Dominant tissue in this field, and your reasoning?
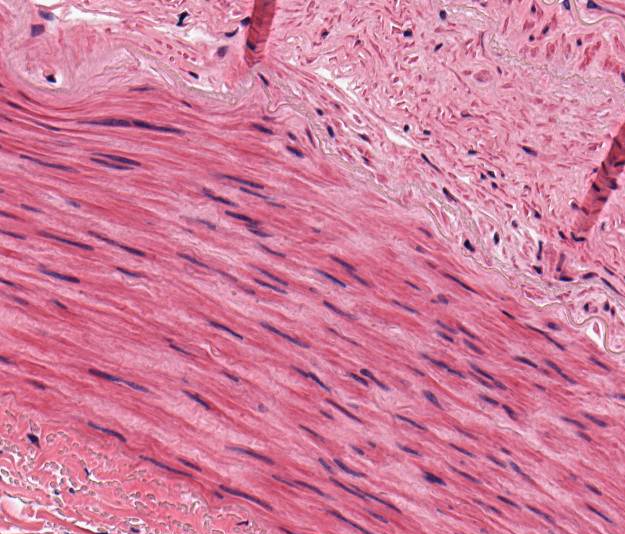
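This is the tunica media of an artery. Notice the muscle cells running parallel along the band, with elongated, cigar-shaped nuclei that have blunt ends.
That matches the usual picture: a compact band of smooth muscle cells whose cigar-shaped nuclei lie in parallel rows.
No cross-striations show in these fibres. In the upper right sits looser, paler connective tissue with scattered small dark nuclei.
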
